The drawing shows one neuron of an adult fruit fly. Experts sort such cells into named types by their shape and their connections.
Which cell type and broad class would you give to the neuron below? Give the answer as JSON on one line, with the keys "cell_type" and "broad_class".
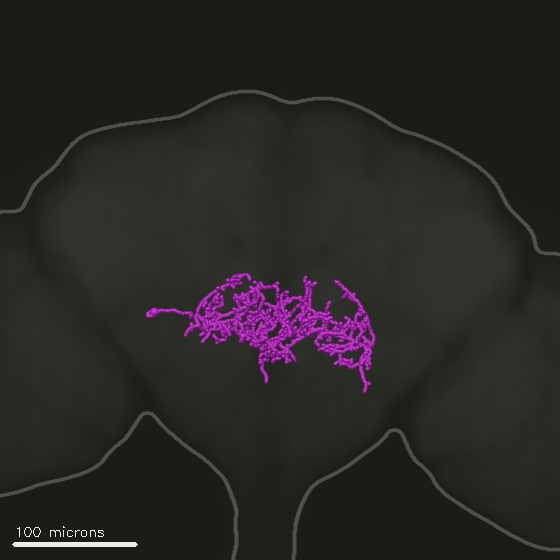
{"cell_type": "GNG365", "broad_class": "central-brain intrinsic neuron"}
